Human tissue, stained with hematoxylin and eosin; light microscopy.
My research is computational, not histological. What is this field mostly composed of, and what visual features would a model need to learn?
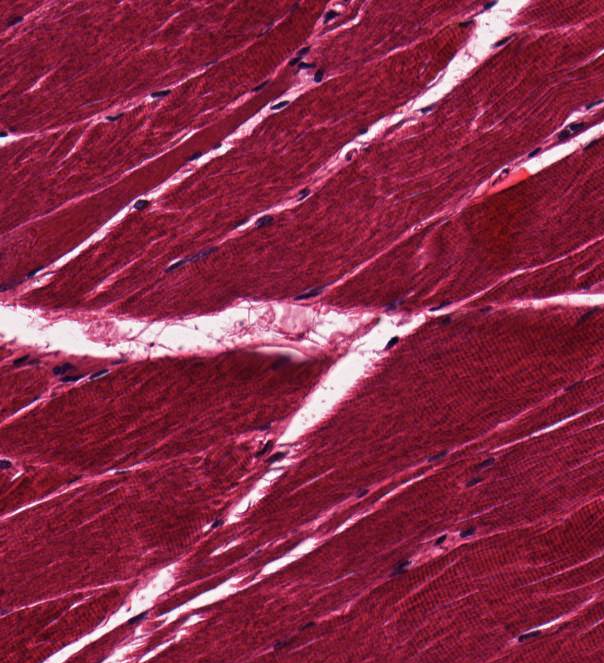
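That's skeletal muscle: long parallel fibres running diagonally across the whole field, lower left to upper right.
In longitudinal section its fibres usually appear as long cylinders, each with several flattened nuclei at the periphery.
The nuclei here fit: dark, flattened, elongated and at the fibre edges. A wide pale band of loose, wispy connective tissue crosses the middle left between bundles. Near the upper right, a small vessel with bright red erythrocytes sits between fibres.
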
